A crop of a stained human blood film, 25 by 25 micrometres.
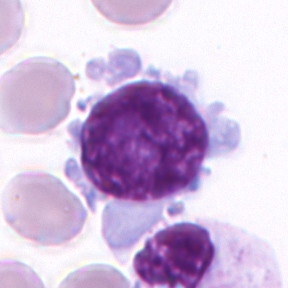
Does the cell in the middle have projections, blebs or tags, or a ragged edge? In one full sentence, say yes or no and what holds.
Yes, the cell is bounded by a rough outline rather than a smooth one.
